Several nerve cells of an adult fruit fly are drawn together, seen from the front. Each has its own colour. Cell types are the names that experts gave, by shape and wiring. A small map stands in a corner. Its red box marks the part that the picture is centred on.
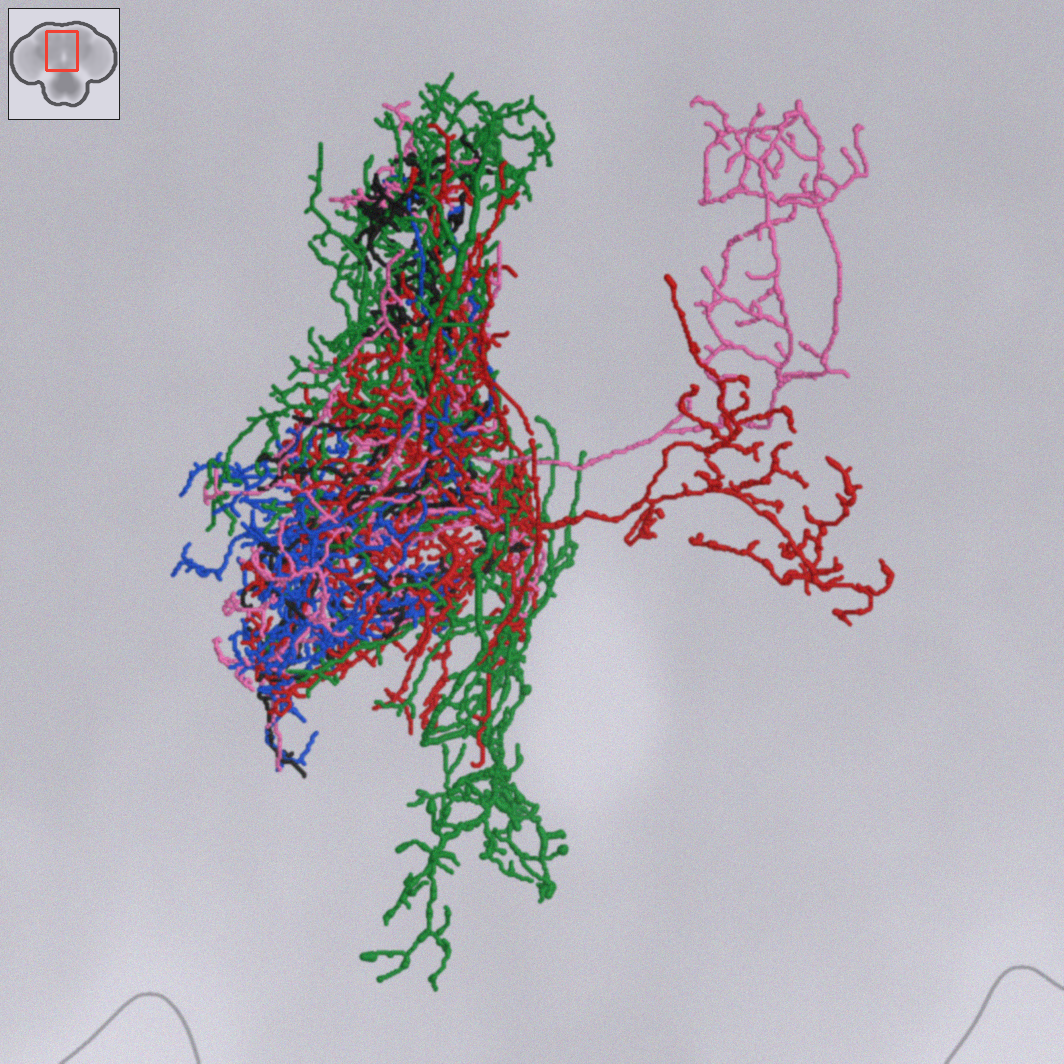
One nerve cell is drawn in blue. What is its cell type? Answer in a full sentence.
The cell type is LAL186.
